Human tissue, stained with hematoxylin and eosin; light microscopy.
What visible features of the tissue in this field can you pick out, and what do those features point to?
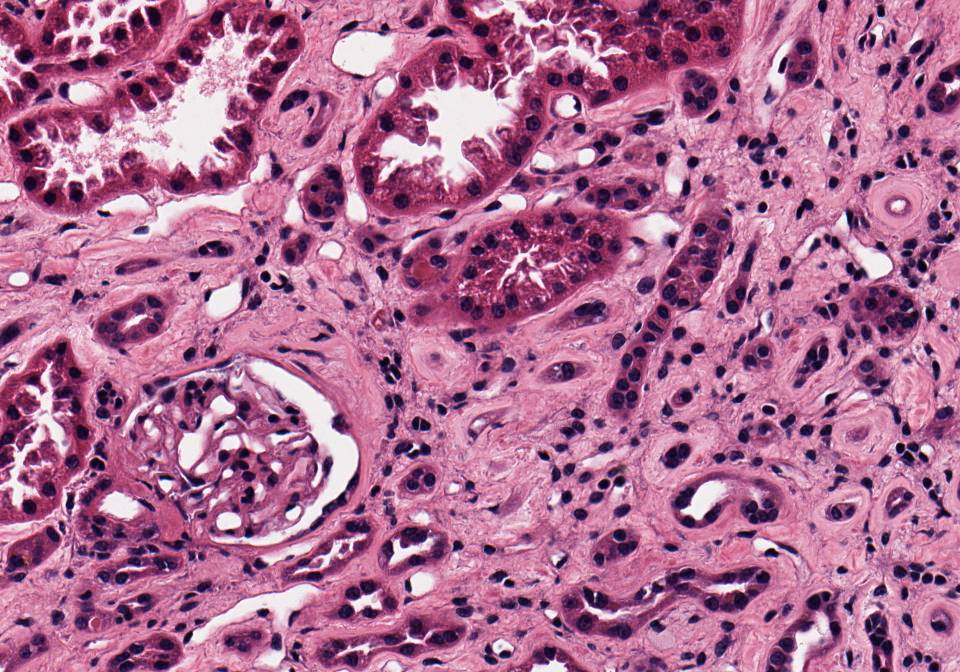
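Large wide-lumened tubules crowd the upper left, while the right half has small, widely spaced tubules in more stroma. Those have little cytoplasm and narrow or slit-like lumens. Pale pink fibrous stroma widens the spaces centrally and right. One glomerulus, lower left. It is renal cortex.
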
